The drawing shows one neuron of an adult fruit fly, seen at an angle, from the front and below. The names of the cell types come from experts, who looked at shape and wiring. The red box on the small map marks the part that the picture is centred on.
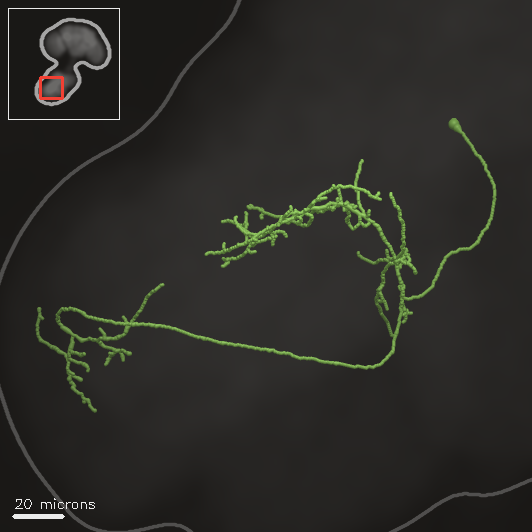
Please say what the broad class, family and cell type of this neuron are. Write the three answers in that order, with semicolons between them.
nerve-cord intrinsic neuron; hemilineage 01A; IN01A066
